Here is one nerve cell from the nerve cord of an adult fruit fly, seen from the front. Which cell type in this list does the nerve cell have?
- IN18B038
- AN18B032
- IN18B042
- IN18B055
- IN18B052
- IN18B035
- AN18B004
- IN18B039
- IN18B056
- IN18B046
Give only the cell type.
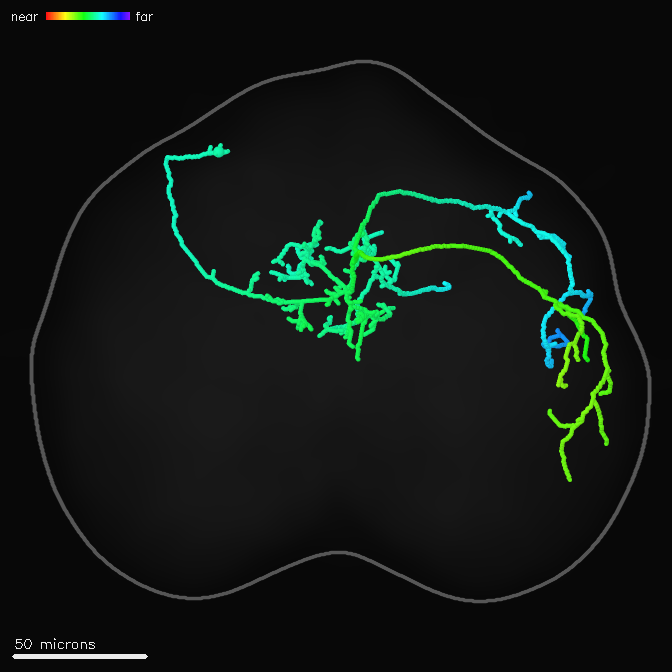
IN18B046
